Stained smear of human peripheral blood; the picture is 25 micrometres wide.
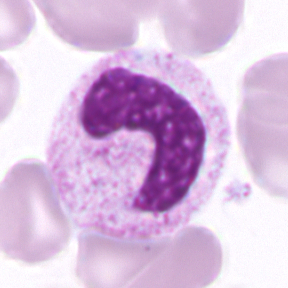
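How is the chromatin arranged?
Dense and coarsely clumped.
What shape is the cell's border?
Round and smooth.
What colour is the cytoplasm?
Pale pink, evenly filled with fine pink-violet granules.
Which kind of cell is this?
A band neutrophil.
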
